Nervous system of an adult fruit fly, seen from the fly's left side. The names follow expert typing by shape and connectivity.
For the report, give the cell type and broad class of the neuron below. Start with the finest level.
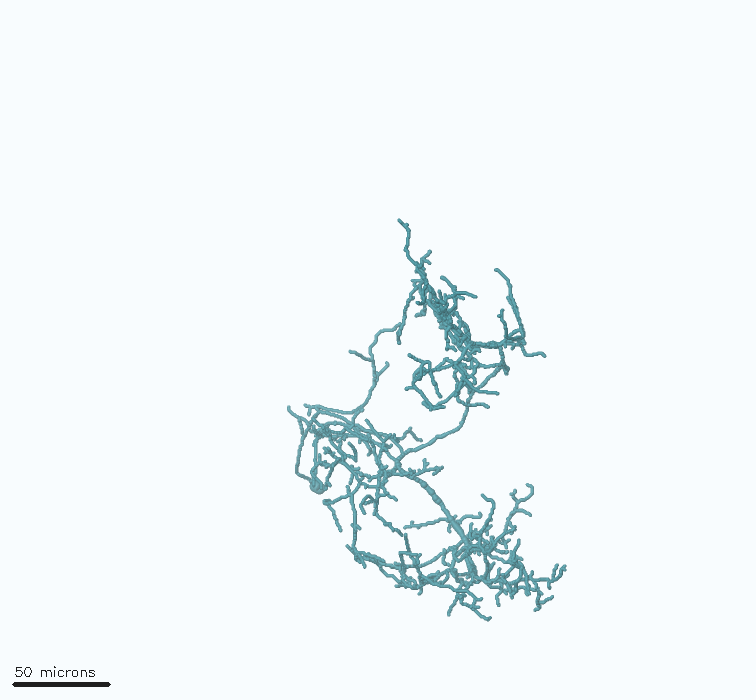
SAD010; central-brain intrinsic neuron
